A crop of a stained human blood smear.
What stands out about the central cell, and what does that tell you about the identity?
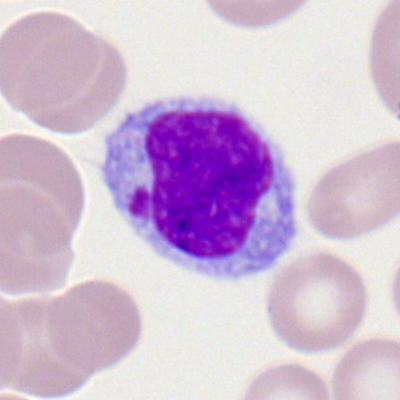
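Starting with the nucleus: it fills most of the cell. Its chromatin is dark purple, in coarse clumps with paler gaps between them. Turning to the cytoplasm, it shows only fine, faint speckling. Beside the nucleus, at its lower left, lies a small dark purple round body. What is shown is a lymphocyte.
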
